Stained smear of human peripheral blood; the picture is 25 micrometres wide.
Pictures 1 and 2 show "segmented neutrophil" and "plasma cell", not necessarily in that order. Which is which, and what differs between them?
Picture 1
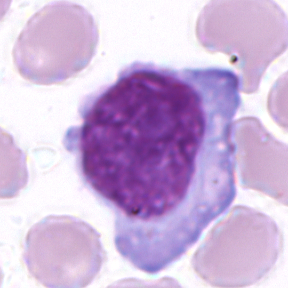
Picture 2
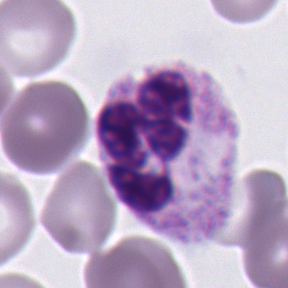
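Looking at these two, picture 1 is the plasma cell and picture 2 the segmented neutrophil. The cytoplasm is where they part most clearly: in picture 2 it is plentiful, pale pinkish-lilac and scattered throughout with fine pink-violet granules, while in picture 1 I see no distinct granules.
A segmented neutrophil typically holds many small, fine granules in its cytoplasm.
Then the nuclei: the plasma cell's is roundish, about 13 by 11 micrometres, without lobes or deep indentation.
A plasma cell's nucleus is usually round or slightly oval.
In the segmented neutrophil I notice dark purple, coarsely clumped chromatin and no visible nucleoli.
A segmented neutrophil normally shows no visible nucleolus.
The plasma cell's outline is irregular and angular rather than smoothly round, with a small pale blue bulge at its left edge, and the red cells around it do not lie over it.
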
